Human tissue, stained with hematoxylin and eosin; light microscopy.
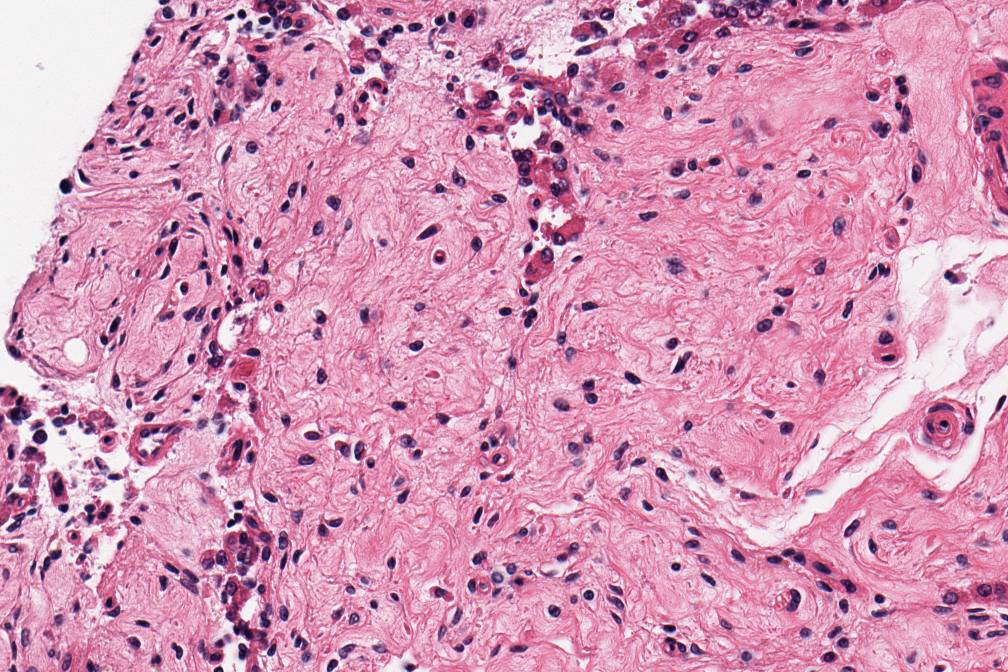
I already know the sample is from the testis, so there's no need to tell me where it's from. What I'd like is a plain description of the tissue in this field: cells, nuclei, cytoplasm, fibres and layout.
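Checking the collagen fibres first: they are wavy and take varied directions rather than forming parallel bundles. Nuclei next: the stromal nuclei are small, dark and oval to spindle-shaped, and they are distributed fairly evenly through the stroma. Vessels: small vessels holding red blood cells sit mainly along the upper middle and the left side. Edges: the top left corner is blank background beyond the edge of the tissue.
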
